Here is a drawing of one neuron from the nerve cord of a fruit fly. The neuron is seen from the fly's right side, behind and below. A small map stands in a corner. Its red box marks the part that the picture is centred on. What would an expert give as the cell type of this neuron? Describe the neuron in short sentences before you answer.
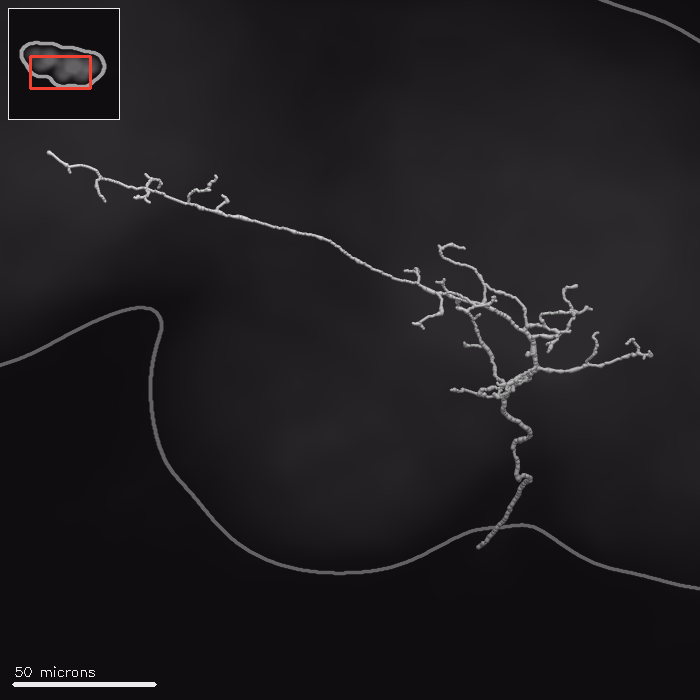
The drawing shows no cell body. By the scale bar it is about 200 microns wide in this view. It is a sensory neuron entering the nerve cord. Its cell type is SNpp30.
